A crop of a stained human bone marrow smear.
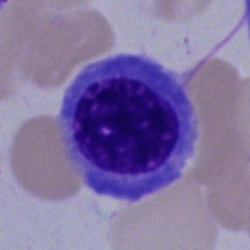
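Erythroblast, bone marrow smear. Chromatin dark purple, coarsely clumped, with small paler gaps. Cytoplasm a deep blue rim around the nucleus; no granules visible. Image slightly blurred.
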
